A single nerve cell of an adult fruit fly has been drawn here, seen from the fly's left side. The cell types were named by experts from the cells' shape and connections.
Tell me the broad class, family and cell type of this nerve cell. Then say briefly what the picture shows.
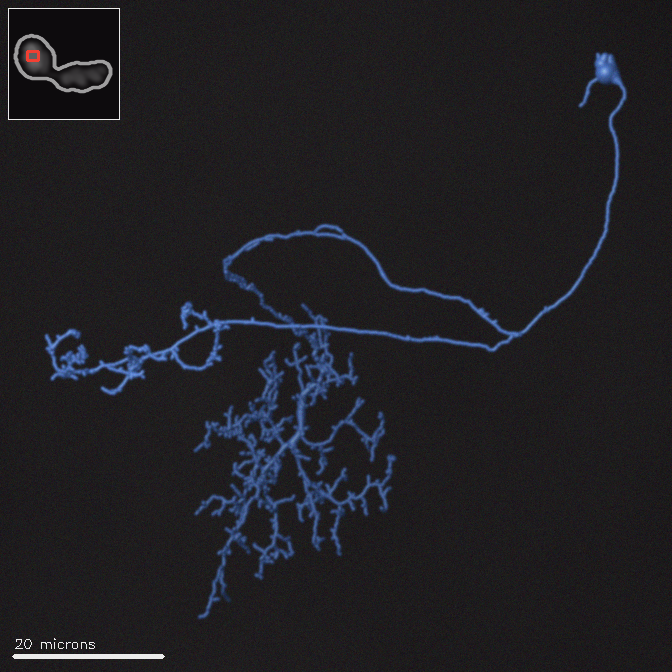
Its broad class is visual projection neuron. Its family is hemilineage VPNp2. It is of cell type LC18. The cell body can be seen at the upper right of the picture. By the scale bar it is about 80 microns wide in this view. The picture shows dozens of branch ends.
